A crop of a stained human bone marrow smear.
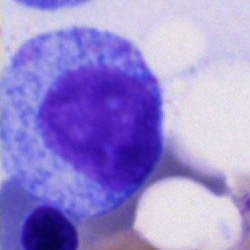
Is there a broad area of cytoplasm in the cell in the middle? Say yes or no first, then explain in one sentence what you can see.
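Yes. The cytoplasm is abundant and pale lavender-blue, widest on the left of the nucleus.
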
